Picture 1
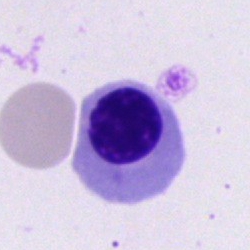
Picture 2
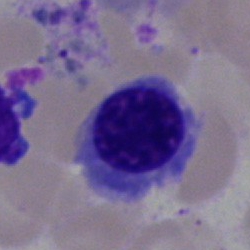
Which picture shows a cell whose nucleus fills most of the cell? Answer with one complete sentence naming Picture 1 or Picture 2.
In picture 2, the nucleus fills most of the cell.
